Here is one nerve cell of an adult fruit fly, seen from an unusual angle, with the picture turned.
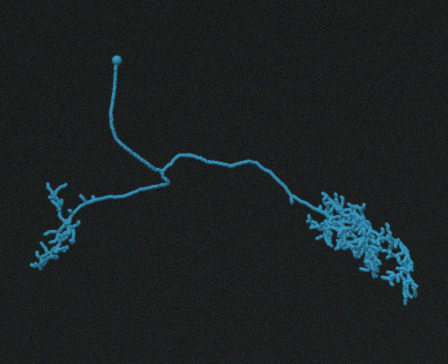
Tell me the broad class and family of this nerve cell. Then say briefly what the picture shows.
This is a visual projection neuron. The family is hemilineage VPNd1. The cell body is at the upper left of the picture. The picture shows dozens of branch ends.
